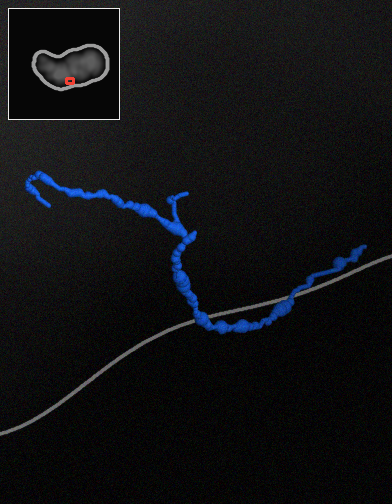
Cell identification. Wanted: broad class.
sensory neuron entering the nerve cord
